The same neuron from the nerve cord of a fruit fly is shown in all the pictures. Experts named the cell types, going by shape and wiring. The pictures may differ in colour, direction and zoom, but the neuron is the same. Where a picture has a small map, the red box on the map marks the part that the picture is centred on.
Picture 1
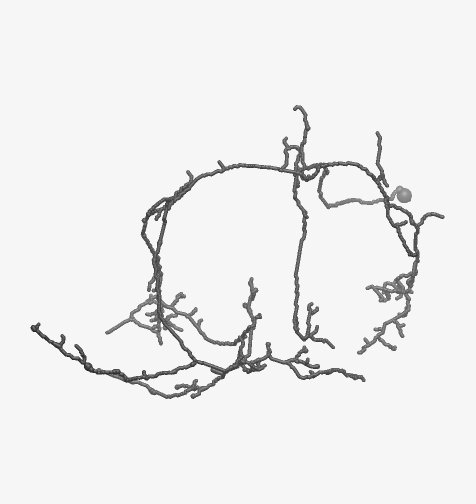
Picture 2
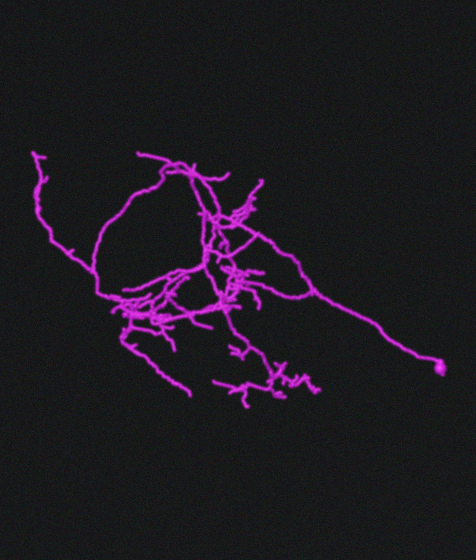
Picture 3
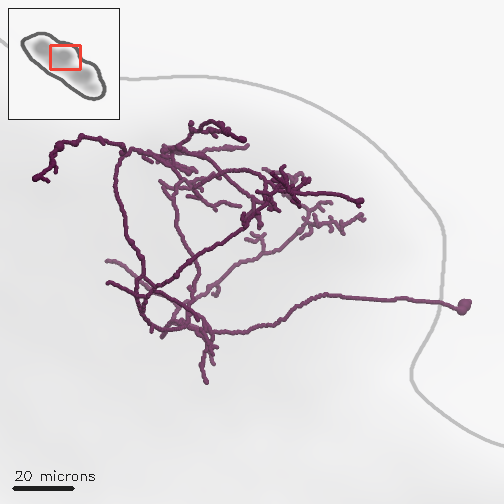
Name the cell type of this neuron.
IN12B075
